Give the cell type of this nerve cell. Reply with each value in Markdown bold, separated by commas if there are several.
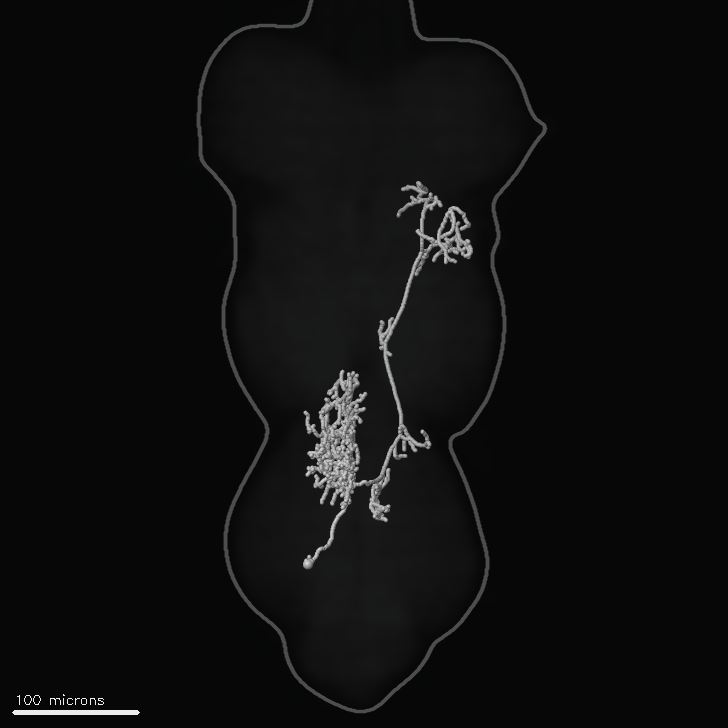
**IN05B030**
